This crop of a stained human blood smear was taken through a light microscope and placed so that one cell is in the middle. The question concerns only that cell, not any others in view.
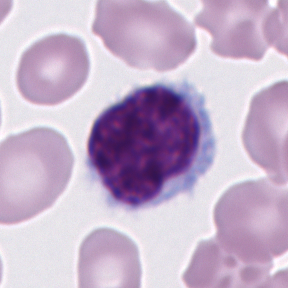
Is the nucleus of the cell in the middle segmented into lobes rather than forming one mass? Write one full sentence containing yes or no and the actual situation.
No, what this cell has is an undivided, compact round, oval or kidney-shaped nucleus.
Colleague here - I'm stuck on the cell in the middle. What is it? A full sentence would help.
The cell that lies at the centre of the crop is a hairy cell.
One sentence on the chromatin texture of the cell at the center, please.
In this nucleus, the chromatin is arranged in coarse clumps.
